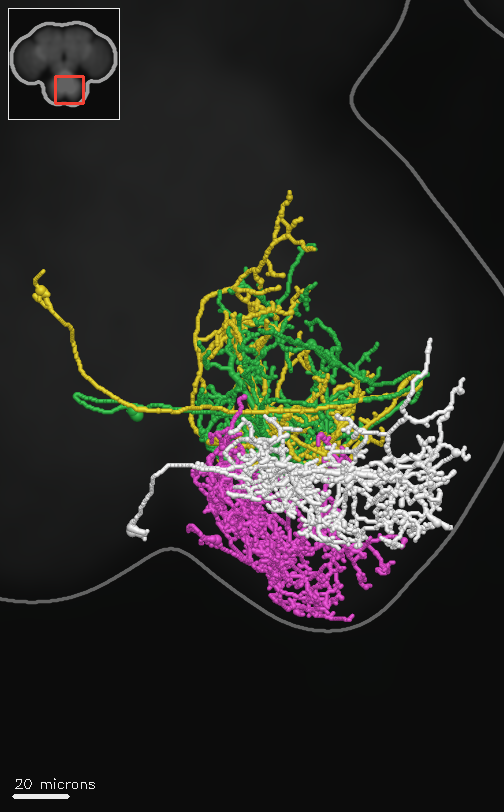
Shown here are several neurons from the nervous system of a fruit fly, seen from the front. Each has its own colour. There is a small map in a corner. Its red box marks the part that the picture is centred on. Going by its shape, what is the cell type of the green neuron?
IN01A032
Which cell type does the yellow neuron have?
IN01A039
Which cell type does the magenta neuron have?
IN13B026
